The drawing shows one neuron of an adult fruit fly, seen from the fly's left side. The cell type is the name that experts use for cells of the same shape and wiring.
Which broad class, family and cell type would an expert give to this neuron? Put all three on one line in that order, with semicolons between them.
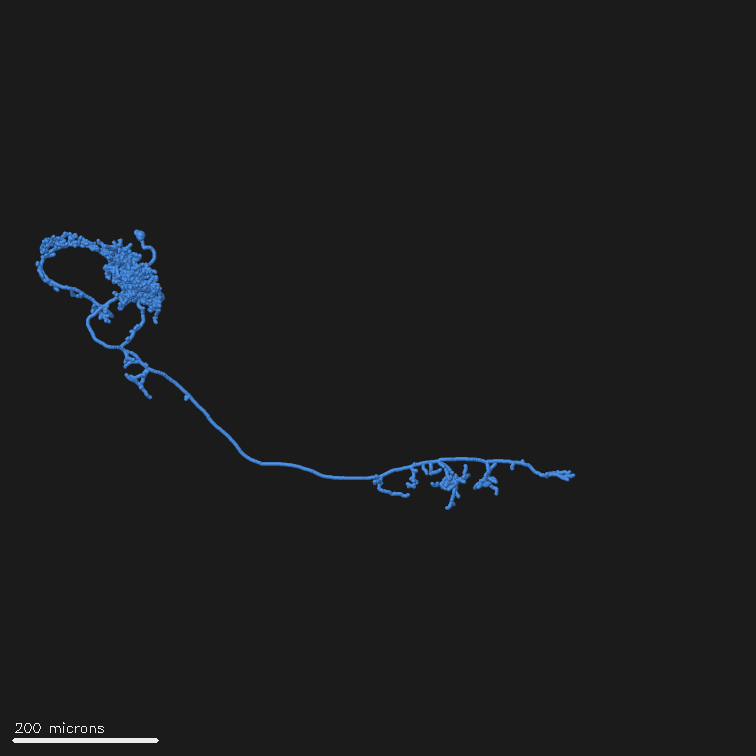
descending neuron; DNp; DNp59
